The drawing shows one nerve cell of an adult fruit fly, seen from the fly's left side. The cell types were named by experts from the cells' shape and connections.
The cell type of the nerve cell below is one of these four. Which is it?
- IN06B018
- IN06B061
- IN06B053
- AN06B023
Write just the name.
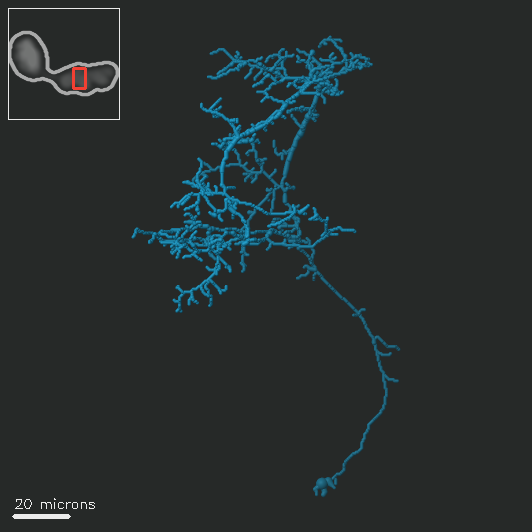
IN06B061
